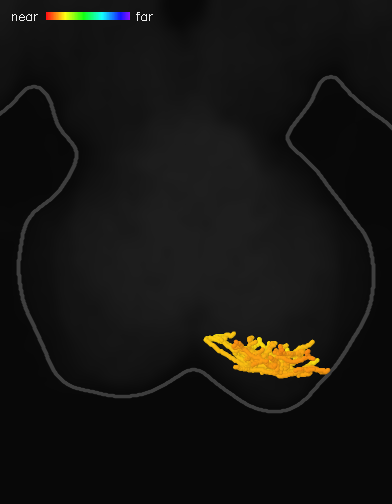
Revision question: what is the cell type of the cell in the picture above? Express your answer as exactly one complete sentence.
Among cell types, the one for this neuron is IN01B065.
